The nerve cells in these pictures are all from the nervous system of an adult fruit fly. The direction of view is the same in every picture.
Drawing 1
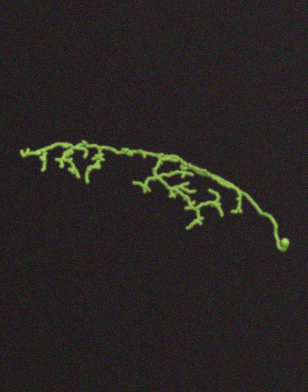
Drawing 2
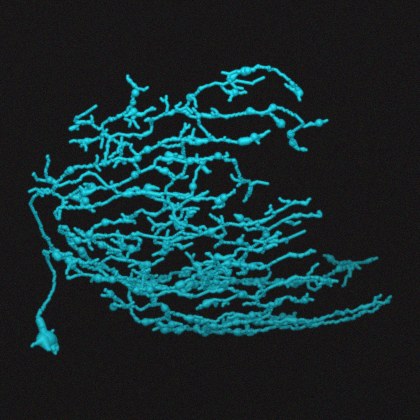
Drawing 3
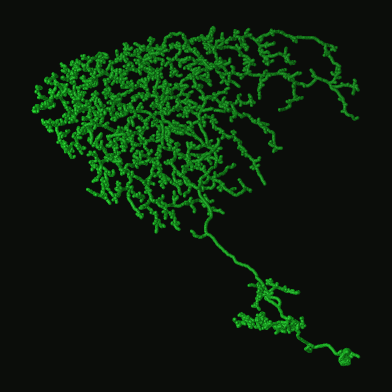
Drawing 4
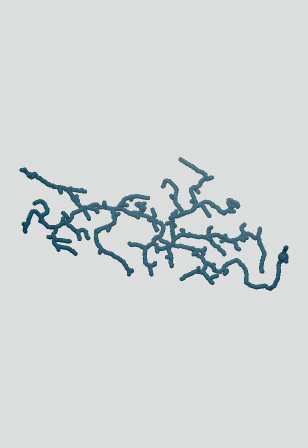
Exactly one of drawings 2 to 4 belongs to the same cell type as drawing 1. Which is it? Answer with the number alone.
4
